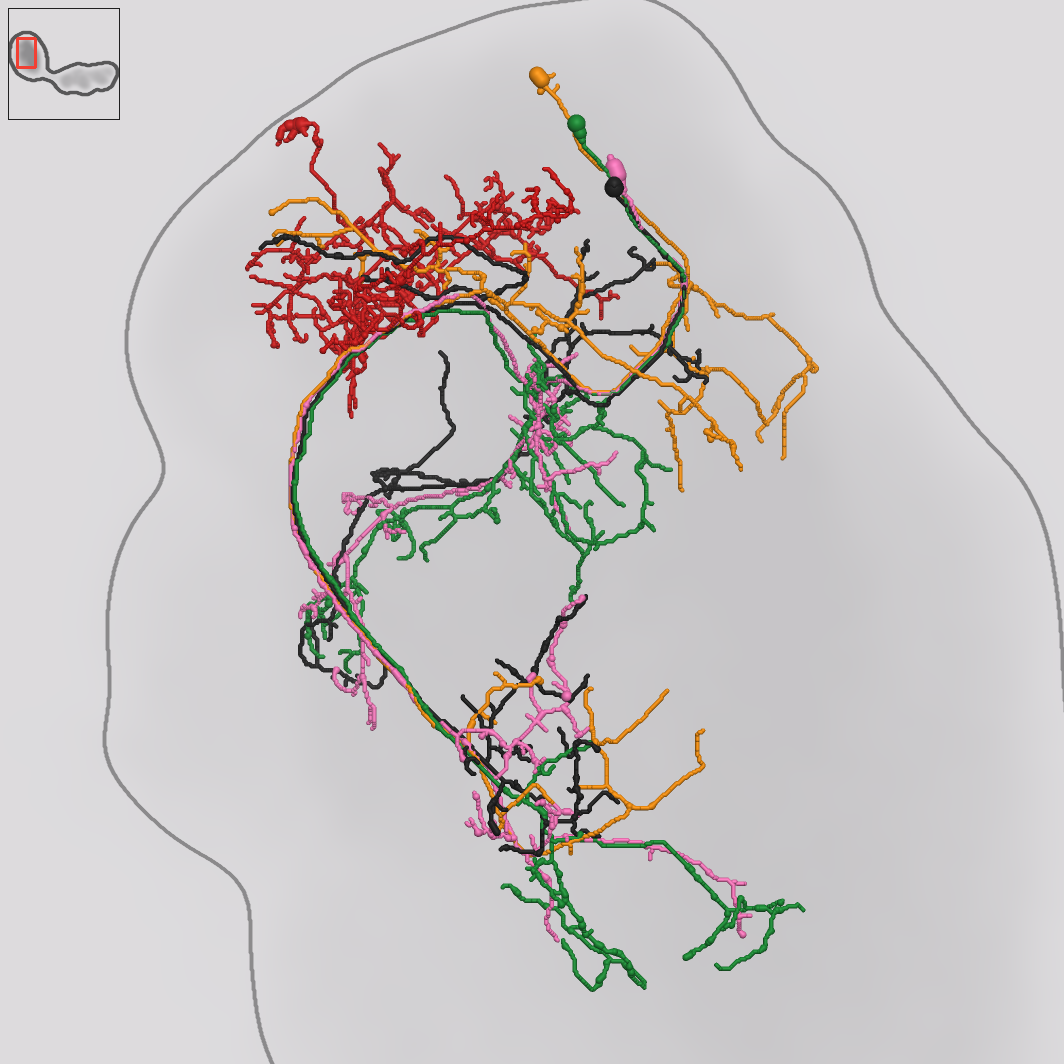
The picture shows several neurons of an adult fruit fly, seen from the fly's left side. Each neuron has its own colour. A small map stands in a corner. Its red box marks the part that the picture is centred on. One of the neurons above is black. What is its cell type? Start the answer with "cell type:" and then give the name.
cell type: CL209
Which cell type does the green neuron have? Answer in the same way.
cell type: CL210_a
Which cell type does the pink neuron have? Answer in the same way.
cell type: CB4231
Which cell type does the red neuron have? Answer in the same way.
cell type: SMP059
